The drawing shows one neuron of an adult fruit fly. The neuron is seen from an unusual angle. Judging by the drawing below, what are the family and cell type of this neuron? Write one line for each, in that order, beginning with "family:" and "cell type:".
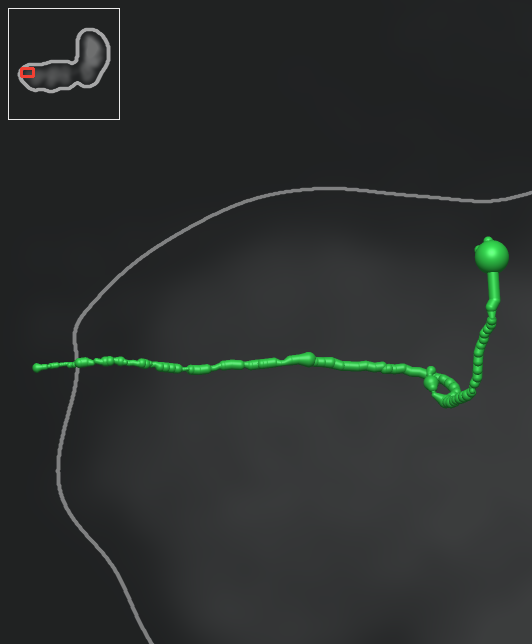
family: hemilineage 05B
cell type: CAPA_b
